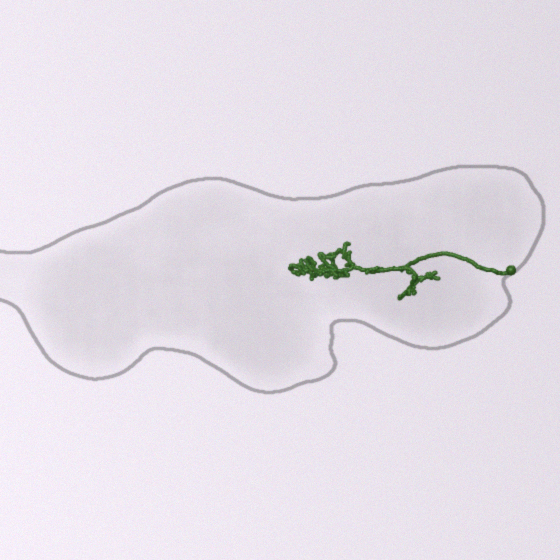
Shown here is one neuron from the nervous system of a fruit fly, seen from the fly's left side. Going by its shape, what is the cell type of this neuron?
IN21A099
